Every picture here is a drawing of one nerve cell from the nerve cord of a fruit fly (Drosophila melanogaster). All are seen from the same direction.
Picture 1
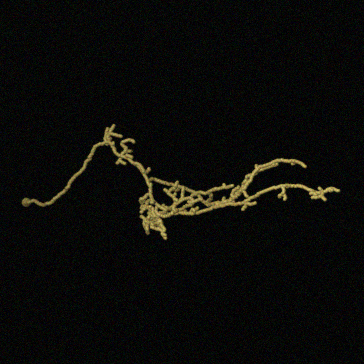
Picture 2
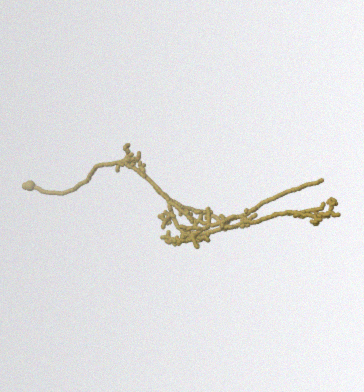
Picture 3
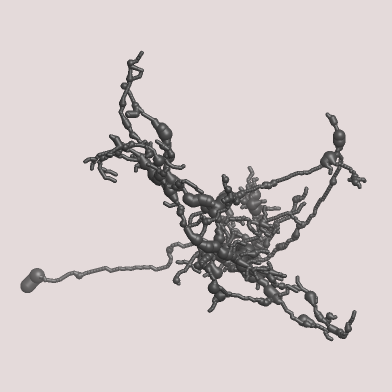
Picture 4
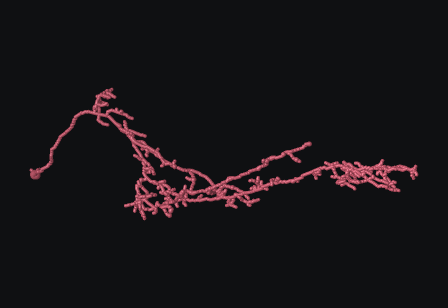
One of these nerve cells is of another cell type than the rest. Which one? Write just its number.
3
